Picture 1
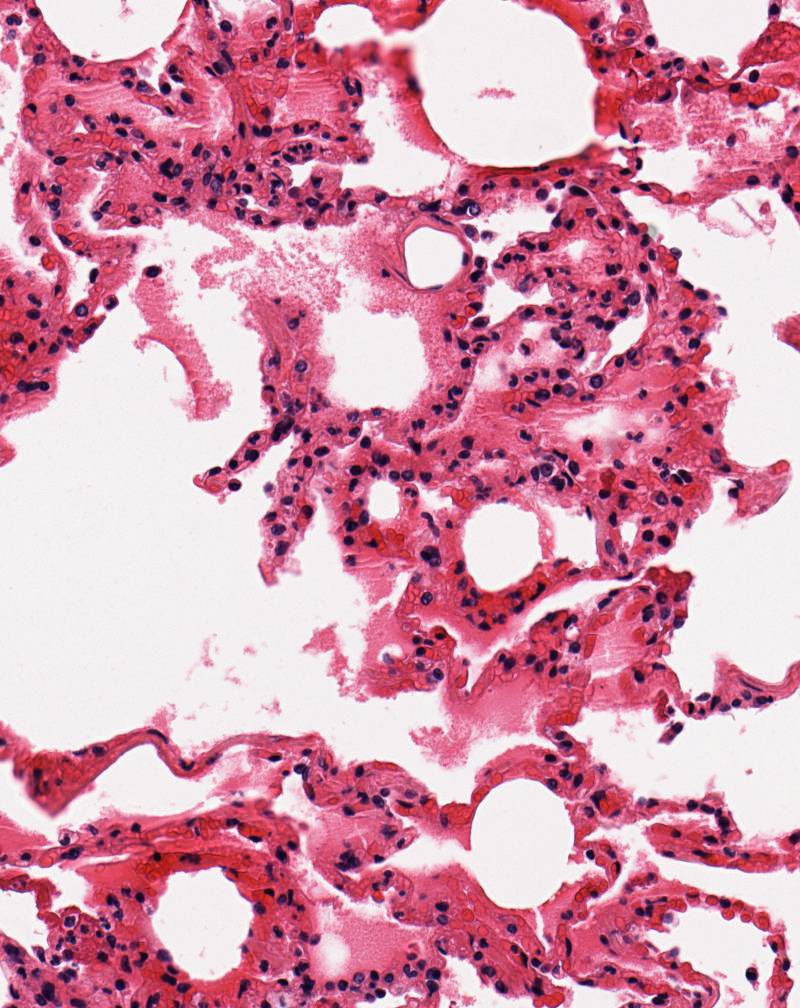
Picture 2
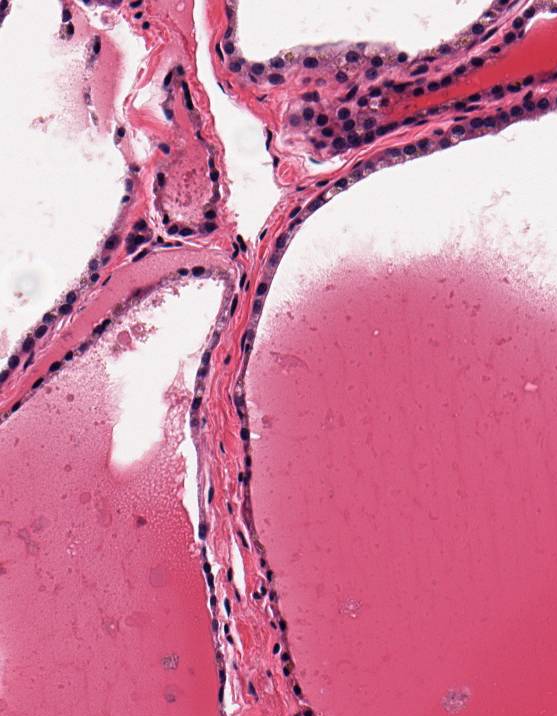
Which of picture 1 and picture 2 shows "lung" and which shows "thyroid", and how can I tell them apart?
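The lung appears in picture 1 and the thyroid in picture 2. In the lung, the septa are crowded with bright red erythrocytes packed within capillaries. Pale pink, finely granular material partly fills many of the spaces, most of all in the centre and lower half, and no glands or fat cells are seen. In the thyroid, large rounded spaces filled with smooth, homogeneous pink material take up most of the field, the largest at lower right. A single layer of flattened to low cuboidal epithelial cells with small, dark, round to oval nuclei in one row lines them, taller and more crowded as a thicker band at the upper right.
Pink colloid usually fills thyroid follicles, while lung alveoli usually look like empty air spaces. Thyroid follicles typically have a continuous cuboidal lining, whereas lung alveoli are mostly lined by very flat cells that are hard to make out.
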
